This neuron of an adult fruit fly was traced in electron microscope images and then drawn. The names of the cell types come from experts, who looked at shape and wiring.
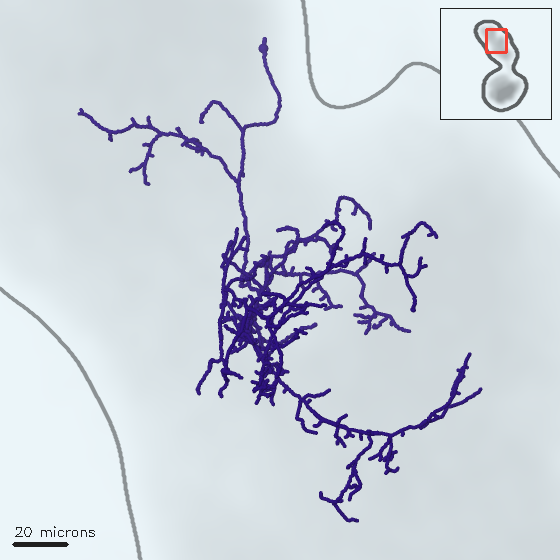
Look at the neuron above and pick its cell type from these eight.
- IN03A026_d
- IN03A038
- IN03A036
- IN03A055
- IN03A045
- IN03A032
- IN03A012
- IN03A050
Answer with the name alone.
IN03A032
